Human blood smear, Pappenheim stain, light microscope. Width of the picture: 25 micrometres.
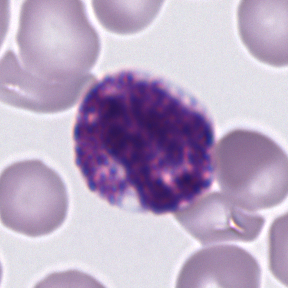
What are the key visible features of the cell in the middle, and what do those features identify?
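Coarse, dark blue-purple granules are scattered over the entire cell. They overlie the nucleus and blur its outline. The nucleus occupies most of the cell and stains deep purple. It is a basophil.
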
